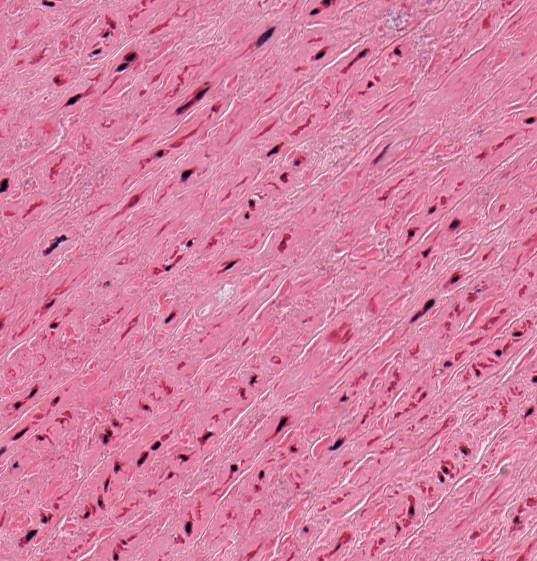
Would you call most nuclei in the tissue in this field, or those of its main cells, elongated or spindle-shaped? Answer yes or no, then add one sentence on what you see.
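Yes. The nuclei are dark, elongated and lie along the direction of the fibres.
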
